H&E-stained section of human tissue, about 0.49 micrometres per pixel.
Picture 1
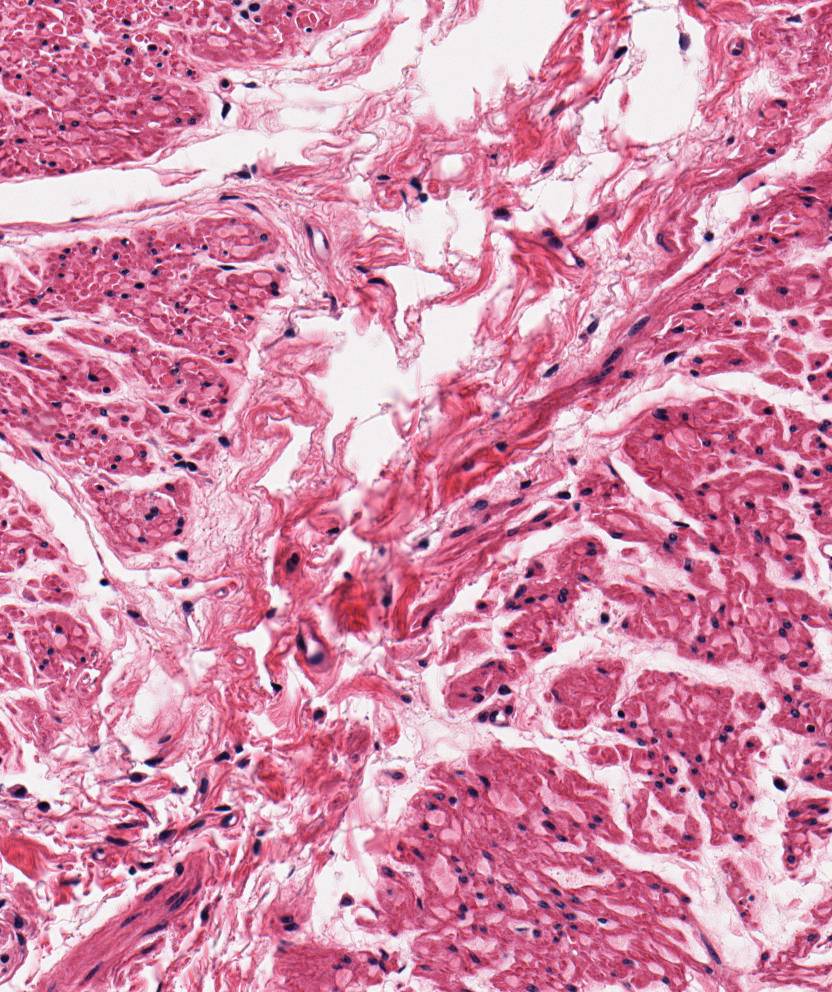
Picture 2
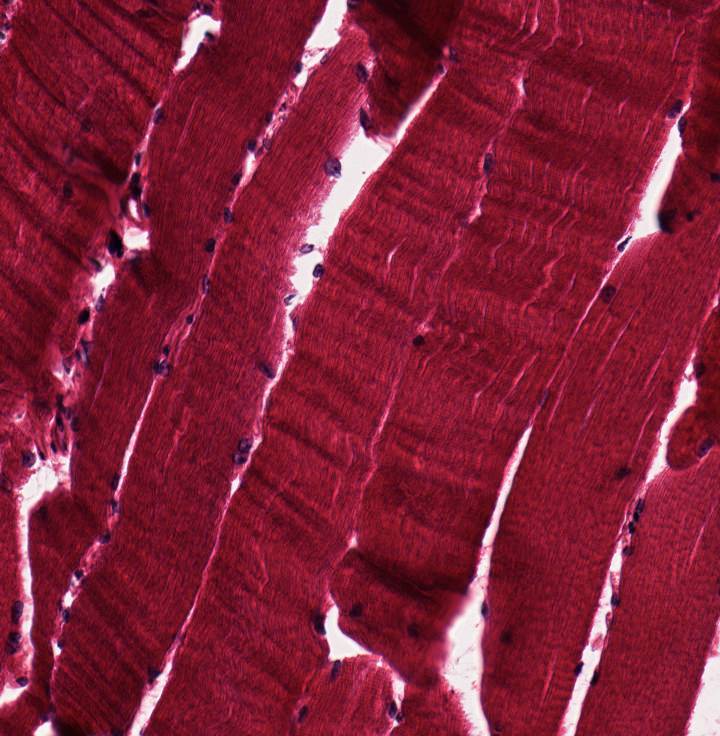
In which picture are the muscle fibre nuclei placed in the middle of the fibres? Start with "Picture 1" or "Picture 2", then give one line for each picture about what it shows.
Picture 1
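Picture 1: In the bundles at the upper left and right, the smooth muscle cells are cut across and show round, centrally placed nuclei.
Picture 2: The nuclei lie at the edges of the fibres rather than in their centres.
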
